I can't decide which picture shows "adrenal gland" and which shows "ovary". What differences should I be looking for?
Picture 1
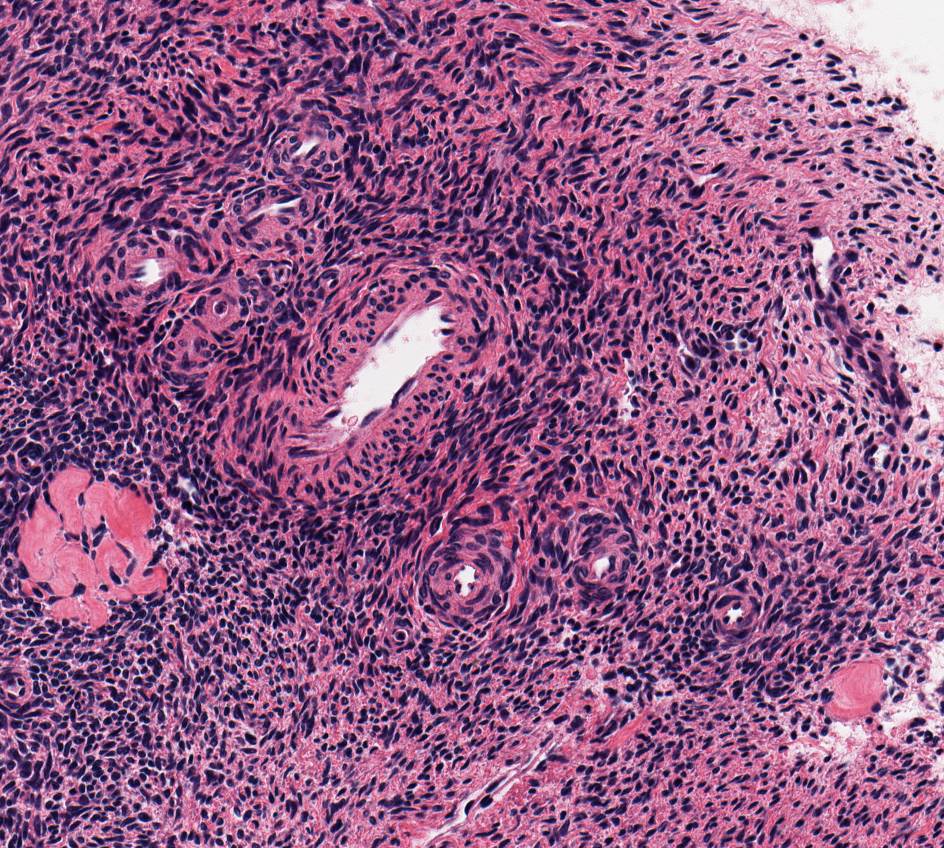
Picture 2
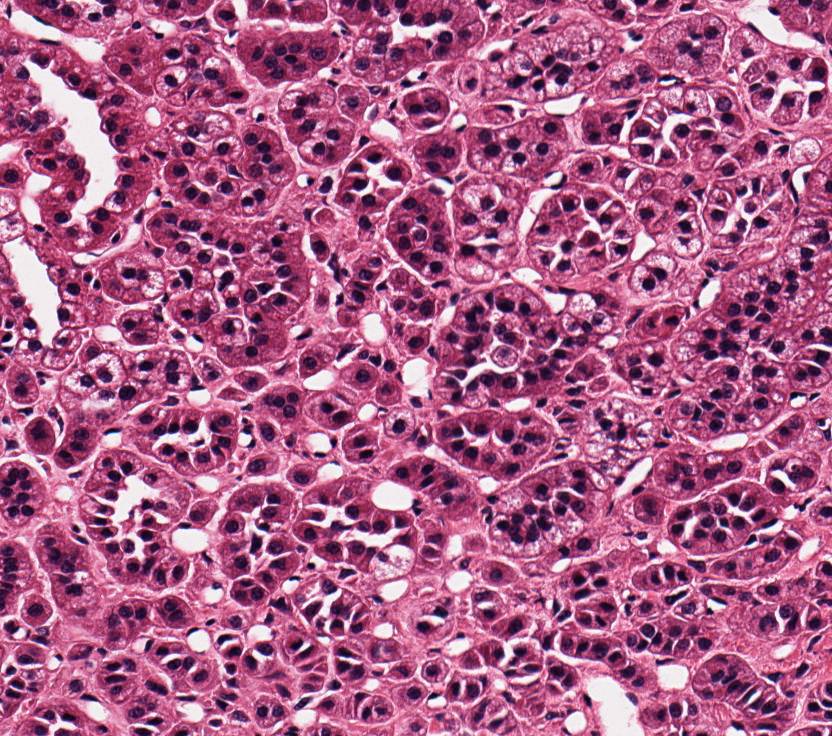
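Of the two, the ovary is picture 1, and the adrenal gland is picture 2. In the ovary I see, in the lower middle, several small round vessel lumina, each ringed by concentric layers of spindle cells. At the left edge in the lower half lies a lobulated mass of homogeneous pink acellular material. Small dark round nuclei crowd most tightly toward the lower left, while toward the upper right the cells are more widely spaced within a paler pink fibrillary stroma.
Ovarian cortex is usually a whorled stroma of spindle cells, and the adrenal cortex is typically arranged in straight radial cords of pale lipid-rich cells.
In the adrenal gland here, closely packed small rounded nests fill the whole field, separated by very thin septa. Their nuclei are round, dark-staining and mostly central. The larger elongated empty spaces, such as those at the upper left, hold no blood cells or secretion, and no fat cells appear anywhere.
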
